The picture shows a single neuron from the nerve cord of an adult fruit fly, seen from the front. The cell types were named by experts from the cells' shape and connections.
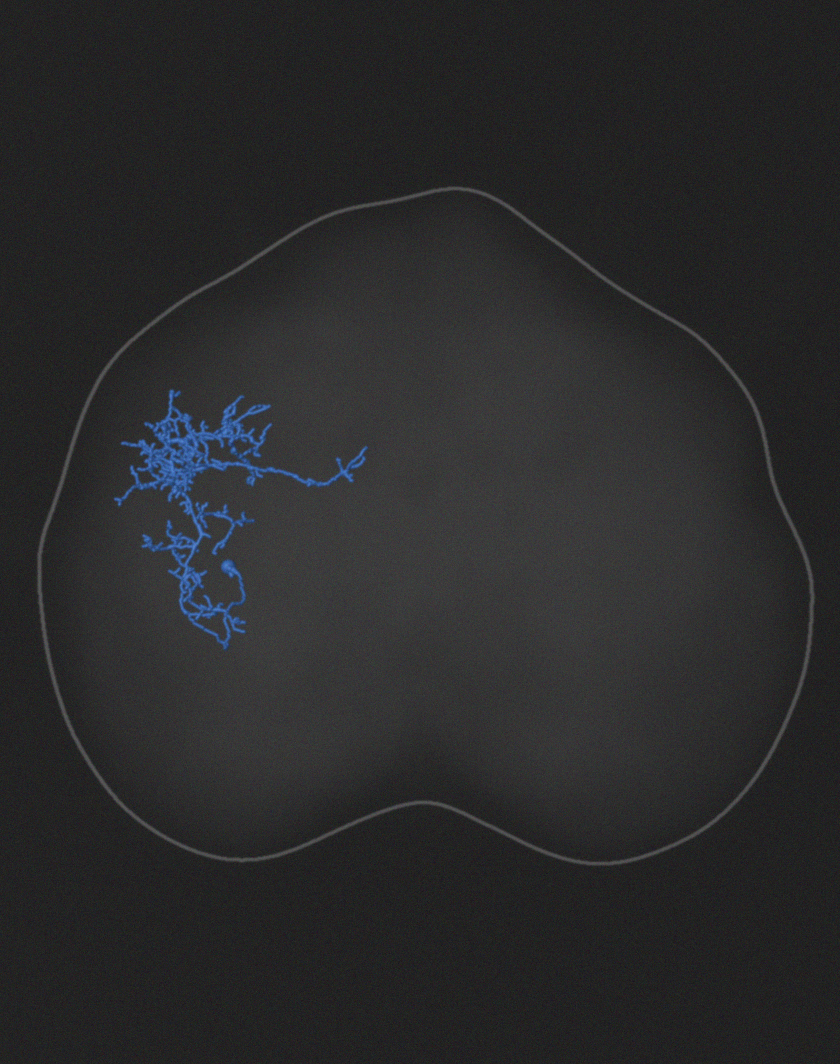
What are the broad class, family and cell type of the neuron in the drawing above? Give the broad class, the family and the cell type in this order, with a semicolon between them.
nerve-cord intrinsic neuron; hemilineage 13A; IN13A045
